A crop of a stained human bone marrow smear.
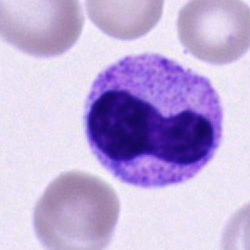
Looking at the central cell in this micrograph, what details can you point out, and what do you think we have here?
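Outline round, smooth. Nucleus stretched horizontally across the cell. Chromatin dense, dark purple. Cytoplasm pale lilac. Cell: band neutrophil.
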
